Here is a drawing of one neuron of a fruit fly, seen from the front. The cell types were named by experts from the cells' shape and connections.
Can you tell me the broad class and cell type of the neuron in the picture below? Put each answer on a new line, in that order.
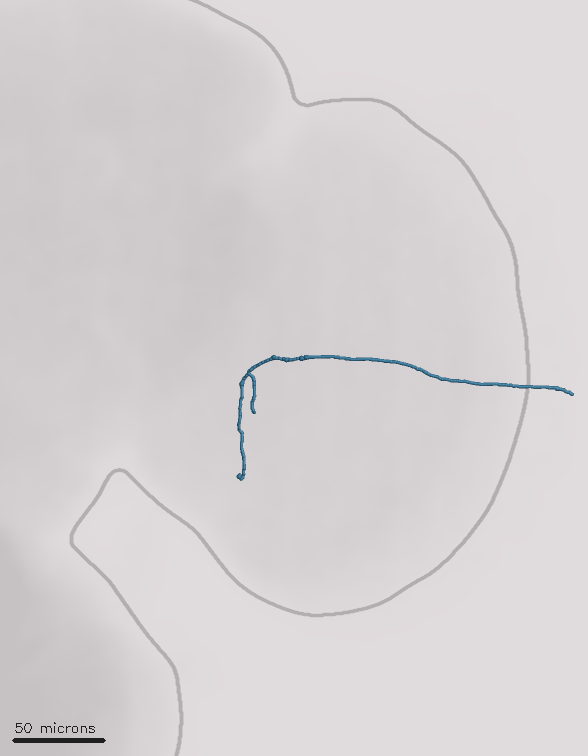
photoreceptor or other optic-lobe sensory neuron
HBeyelet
